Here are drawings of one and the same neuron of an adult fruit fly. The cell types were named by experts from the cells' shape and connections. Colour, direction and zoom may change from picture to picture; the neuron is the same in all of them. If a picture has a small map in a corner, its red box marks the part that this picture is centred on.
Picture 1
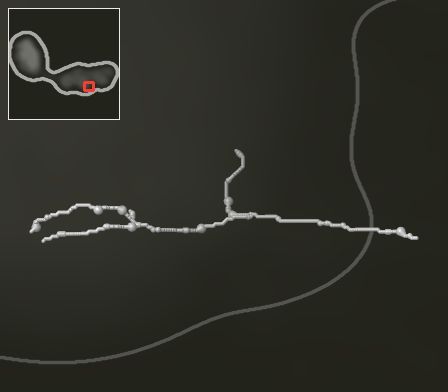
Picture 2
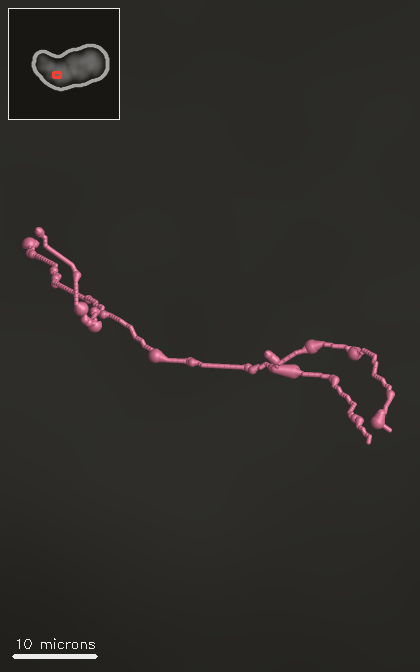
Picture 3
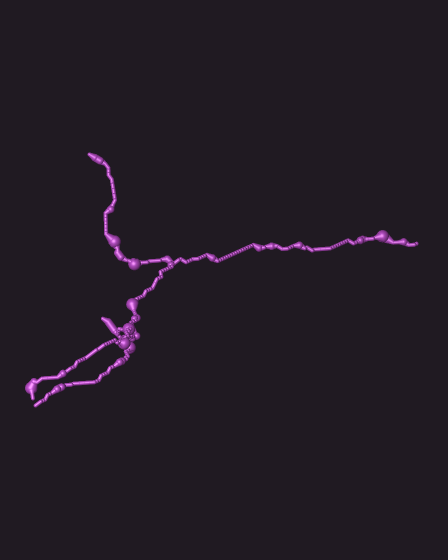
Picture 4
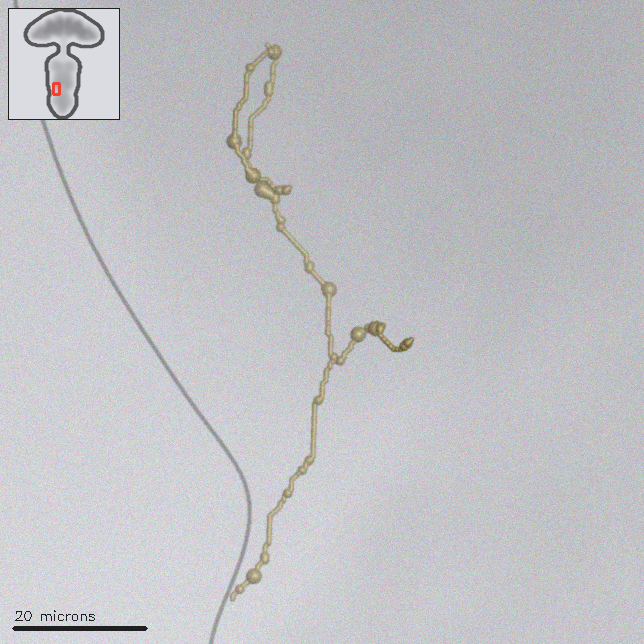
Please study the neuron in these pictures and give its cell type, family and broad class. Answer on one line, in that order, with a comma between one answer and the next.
SNta27, class mechanosensory tactile, sensory neuron entering the nerve cord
